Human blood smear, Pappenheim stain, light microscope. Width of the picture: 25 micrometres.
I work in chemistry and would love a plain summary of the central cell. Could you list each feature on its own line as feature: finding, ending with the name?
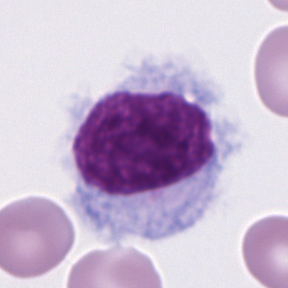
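Border: ragged and ill-defined, not smooth
Cytoplasm: pale greyish blue
Granules: no reddish-purple ones seen
Nucleolus: none distinct
Name: hairy cell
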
